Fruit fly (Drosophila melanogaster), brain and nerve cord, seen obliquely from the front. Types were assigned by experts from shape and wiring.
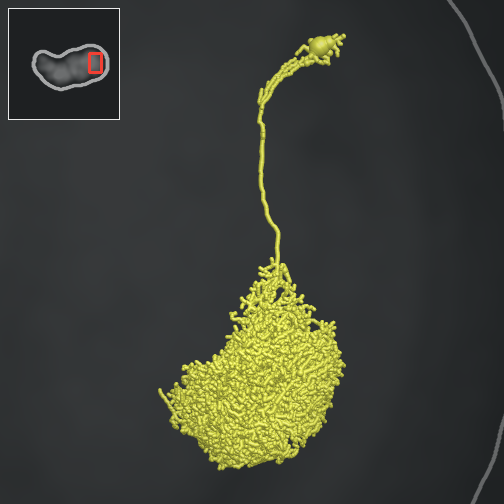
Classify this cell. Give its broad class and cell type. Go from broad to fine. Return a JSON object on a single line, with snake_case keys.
{"broad_class": "central-brain intrinsic neuron", "cell_type": "AVLP082"}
